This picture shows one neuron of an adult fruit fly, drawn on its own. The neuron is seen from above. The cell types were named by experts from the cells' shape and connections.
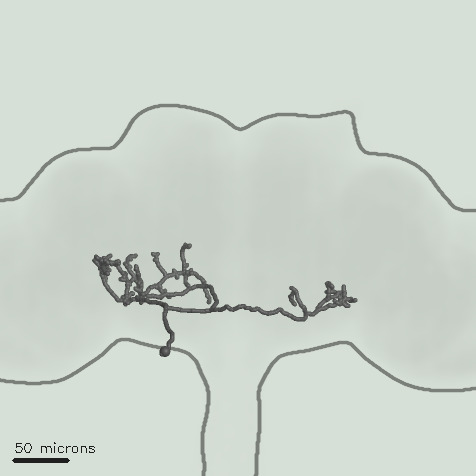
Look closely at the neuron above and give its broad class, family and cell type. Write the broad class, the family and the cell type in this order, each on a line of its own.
central-brain intrinsic neuron
hemilineage DM6_ventral
CB0320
